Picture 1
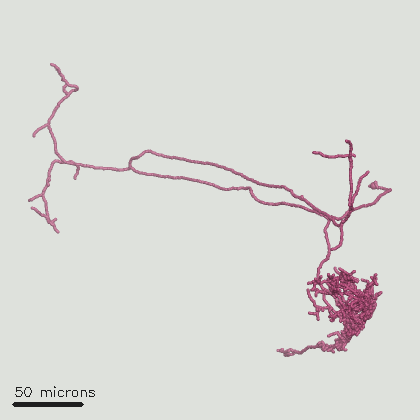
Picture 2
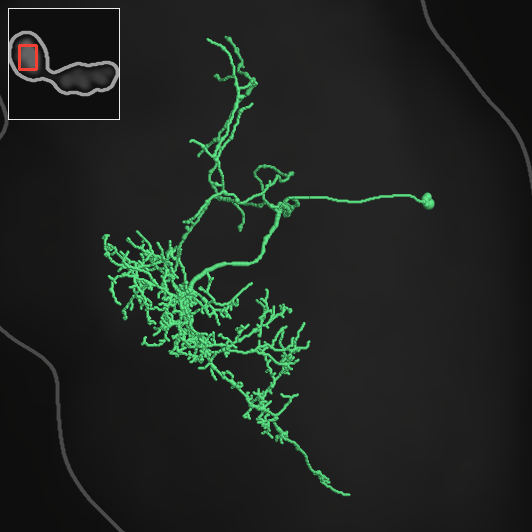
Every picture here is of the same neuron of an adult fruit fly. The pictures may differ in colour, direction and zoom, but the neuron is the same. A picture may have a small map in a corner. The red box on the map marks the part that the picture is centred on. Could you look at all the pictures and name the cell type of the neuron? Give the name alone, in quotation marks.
"CB0440"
